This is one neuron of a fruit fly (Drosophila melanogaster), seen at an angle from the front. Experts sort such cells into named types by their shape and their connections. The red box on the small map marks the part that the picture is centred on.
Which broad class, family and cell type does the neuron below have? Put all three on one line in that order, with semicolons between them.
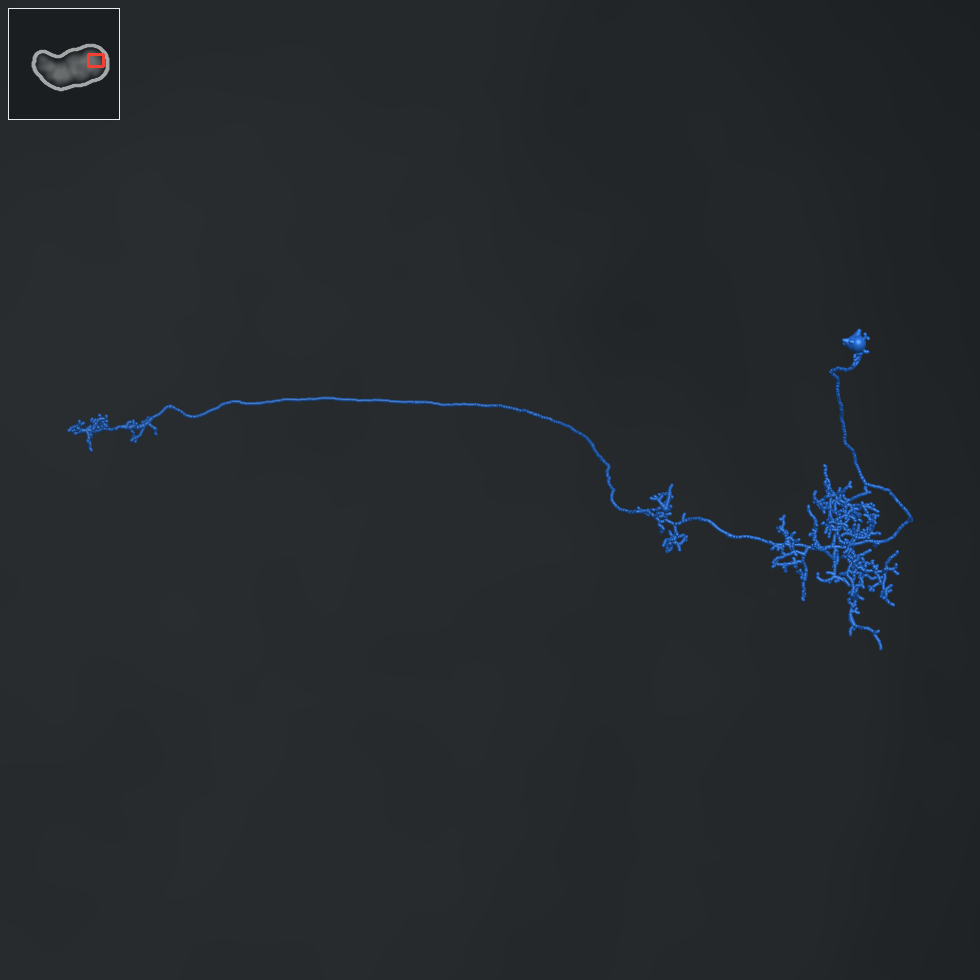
optic-lobe intrinsic neuron; Tm; Tm4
